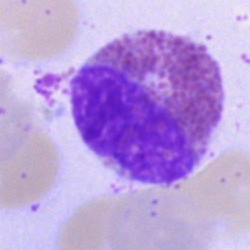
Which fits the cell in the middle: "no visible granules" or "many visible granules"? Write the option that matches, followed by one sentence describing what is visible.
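Many visible granules. The cytoplasm is packed with purple-magenta granules.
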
